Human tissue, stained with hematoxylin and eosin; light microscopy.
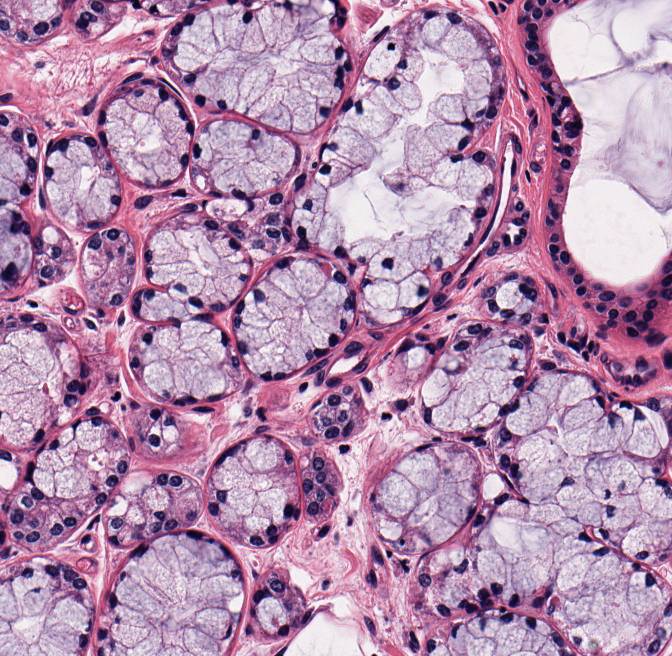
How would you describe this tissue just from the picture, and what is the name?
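Looking across the field, I see rounded glandular acini packed closely together, with thin strands of pink connective tissue between them. Most of the acinar cells have pale, frothy, greyish-purple cytoplasm, typical of mucous cells. Their nuclei are small and dark, pressed flat against the base of each cell. I find no fat cells anywhere. This is minor salivary gland.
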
